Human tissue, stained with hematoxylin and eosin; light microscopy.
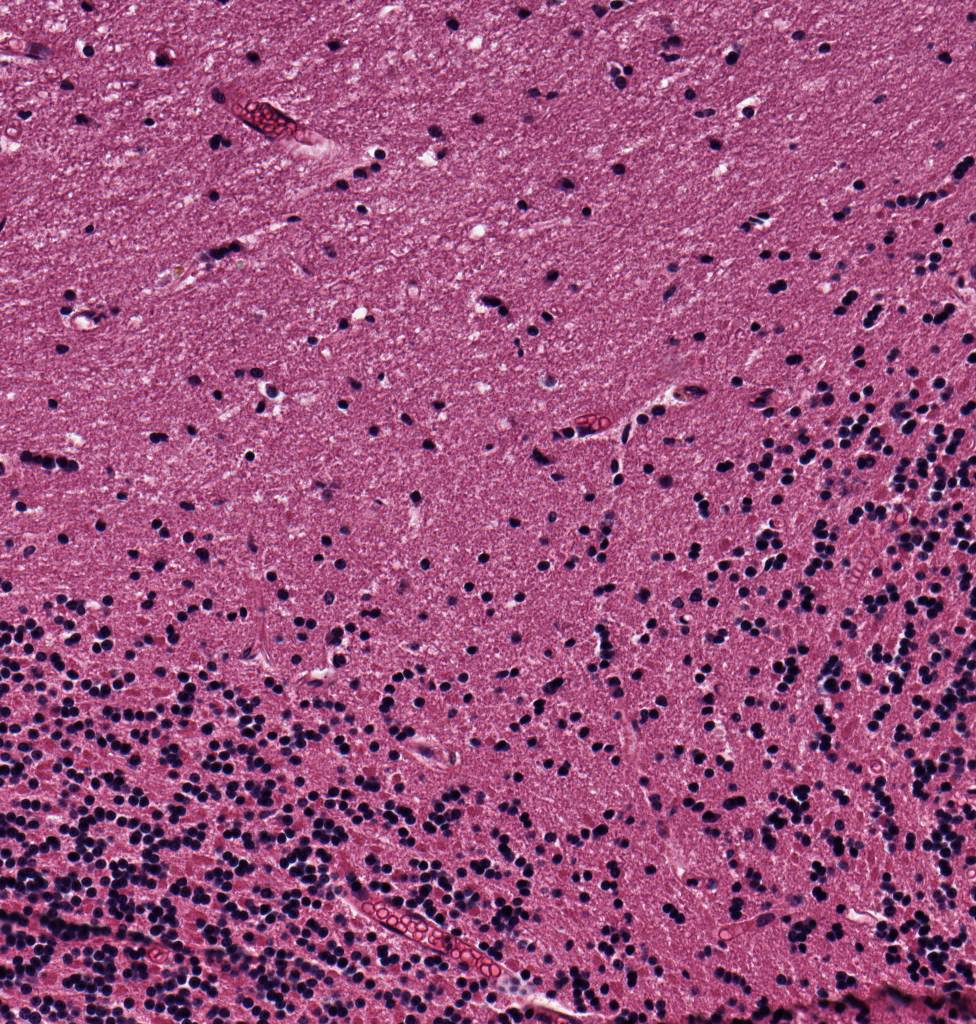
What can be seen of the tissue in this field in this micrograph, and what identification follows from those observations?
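In the lower part, crowded cells have small, round, darkly stained nuclei and almost no visible cytoplasm. The upper region is a finely granular pink fibrillary background with small, separate round nuclei and scattered small clear vacuoles. Thin-walled capillaries with rows of red blood cells run obliquely near upper left and bottom centre. This is cerebellum.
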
